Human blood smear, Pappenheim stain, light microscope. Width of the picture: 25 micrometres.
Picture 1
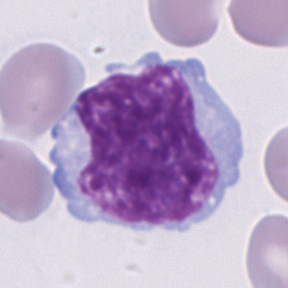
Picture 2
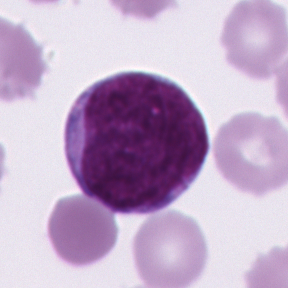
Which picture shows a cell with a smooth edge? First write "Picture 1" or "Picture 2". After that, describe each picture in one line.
Picture 2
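In picture 1: The cell's outline is irregular, with many small bumps along its edge.
In picture 2: The cell outline is smooth and round.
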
